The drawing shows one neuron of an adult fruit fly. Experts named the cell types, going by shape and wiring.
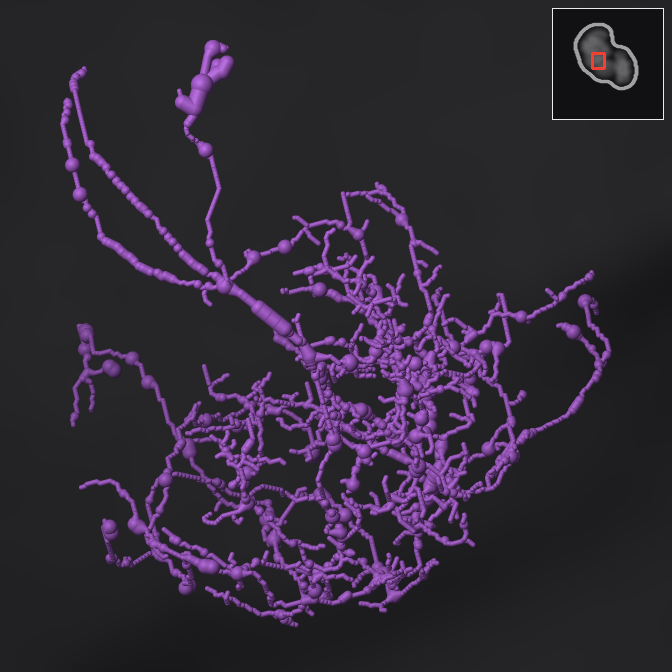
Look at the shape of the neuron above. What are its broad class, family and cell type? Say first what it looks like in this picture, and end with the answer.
The picture shows more than a hundred branch ends. In this view it is about as wide as it is tall. This is a central-brain intrinsic neuron. Its family is hemilineage VLPa1_lateral. Its cell type is AVLP310.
